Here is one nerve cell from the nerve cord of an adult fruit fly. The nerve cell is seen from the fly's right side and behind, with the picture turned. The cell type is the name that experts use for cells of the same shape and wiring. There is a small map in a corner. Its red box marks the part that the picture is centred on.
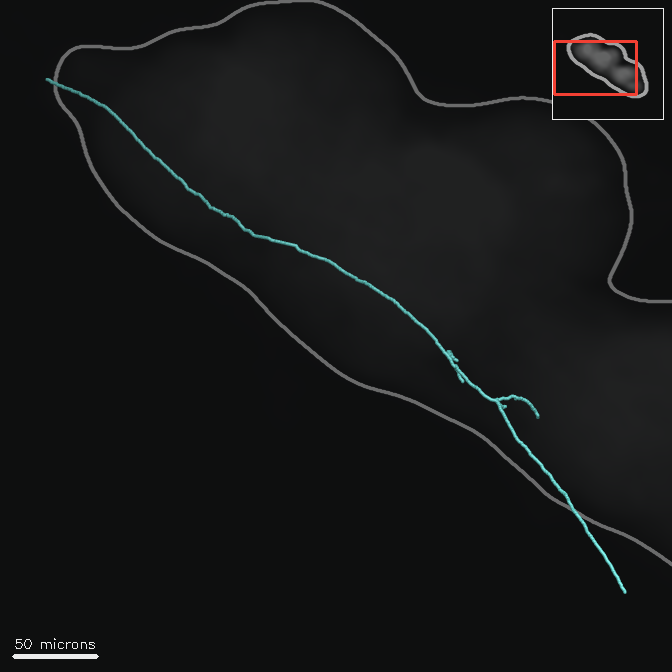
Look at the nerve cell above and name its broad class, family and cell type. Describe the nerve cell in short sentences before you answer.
The drawing shows no cell body. By the scale bar it is about 350 microns wide in this view. It has a dozen or fewer branch ends. It is a sensory neuron ascending to the brain. Its family is called class mechanosensory proprioceptive. It is of cell type SApp08.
